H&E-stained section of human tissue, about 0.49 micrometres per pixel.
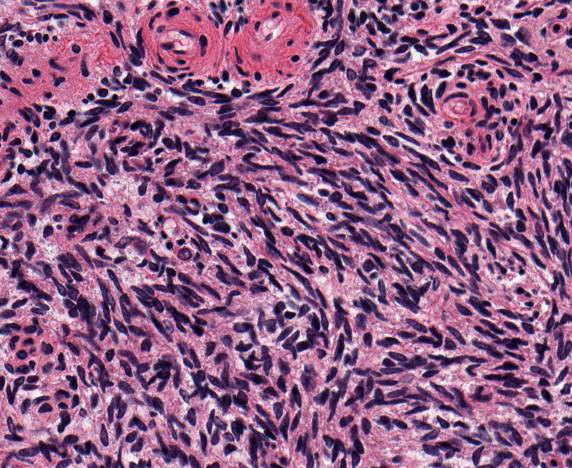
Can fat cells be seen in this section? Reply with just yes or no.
No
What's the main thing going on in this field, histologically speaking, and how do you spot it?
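This one is ovarian cortex.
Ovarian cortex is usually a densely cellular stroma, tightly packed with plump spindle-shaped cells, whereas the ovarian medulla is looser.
Look at how scant and pale pink the stroma between the spindle cells is here; that close packing is what fits. The spindle nuclei are elongated, dark-staining and tapered at their ends, with scant pale pink cytoplasm and indistinct cell borders. Along the top edge lie several small vessels with thick pink walls and narrow lumens.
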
